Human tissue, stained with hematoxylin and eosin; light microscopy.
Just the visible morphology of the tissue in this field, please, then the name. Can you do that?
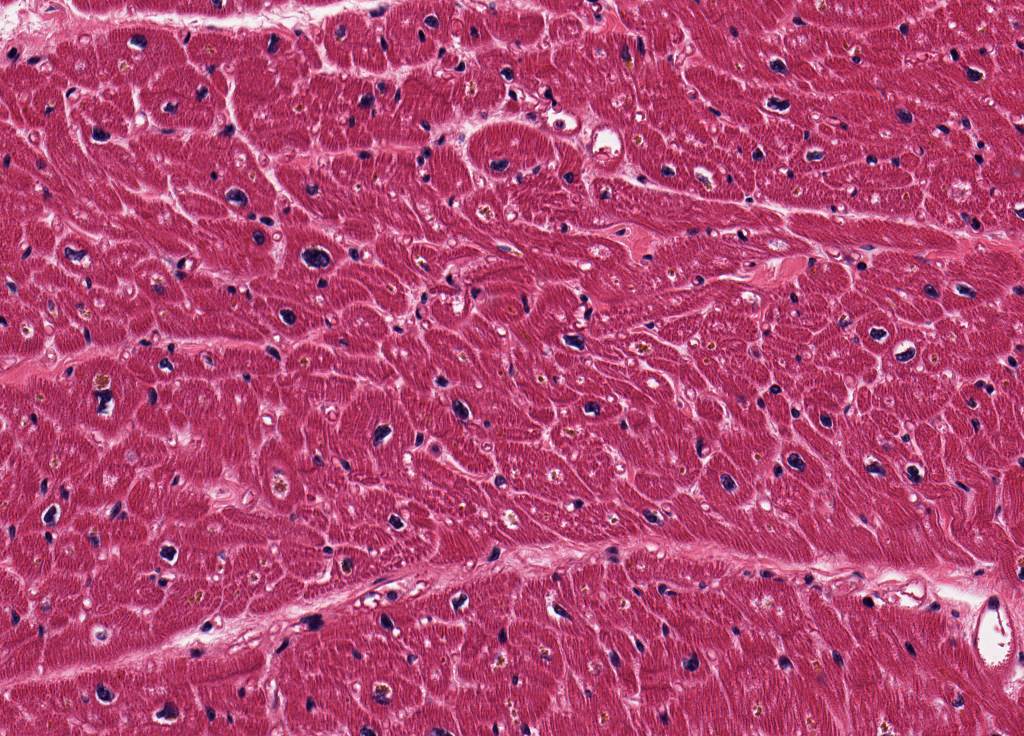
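The eosinophilic muscle fibres branch and join one another, so they make a network. At the poles of many muscle nuclei sit small golden-brown granules. In the centre, fibres are mostly cut across or obliquely; along the bottom, more lengthwise. And at the right edge, lower down, a small vessel with an empty lumen. This is the left ventricle of the heart.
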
